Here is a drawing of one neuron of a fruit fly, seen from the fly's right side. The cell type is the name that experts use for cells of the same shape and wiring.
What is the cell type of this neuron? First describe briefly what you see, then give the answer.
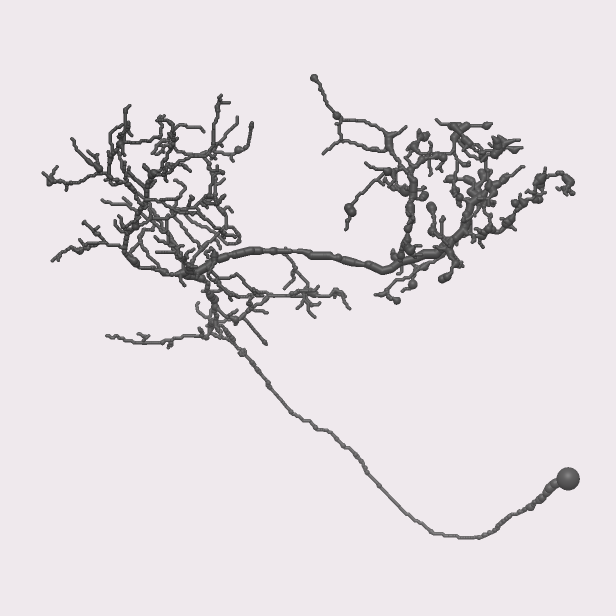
The cell body can be seen at the lower right of the picture. The picture shows more than a hundred branch ends. Its broad class is central-brain intrinsic neuron. Its cell type is WED207.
